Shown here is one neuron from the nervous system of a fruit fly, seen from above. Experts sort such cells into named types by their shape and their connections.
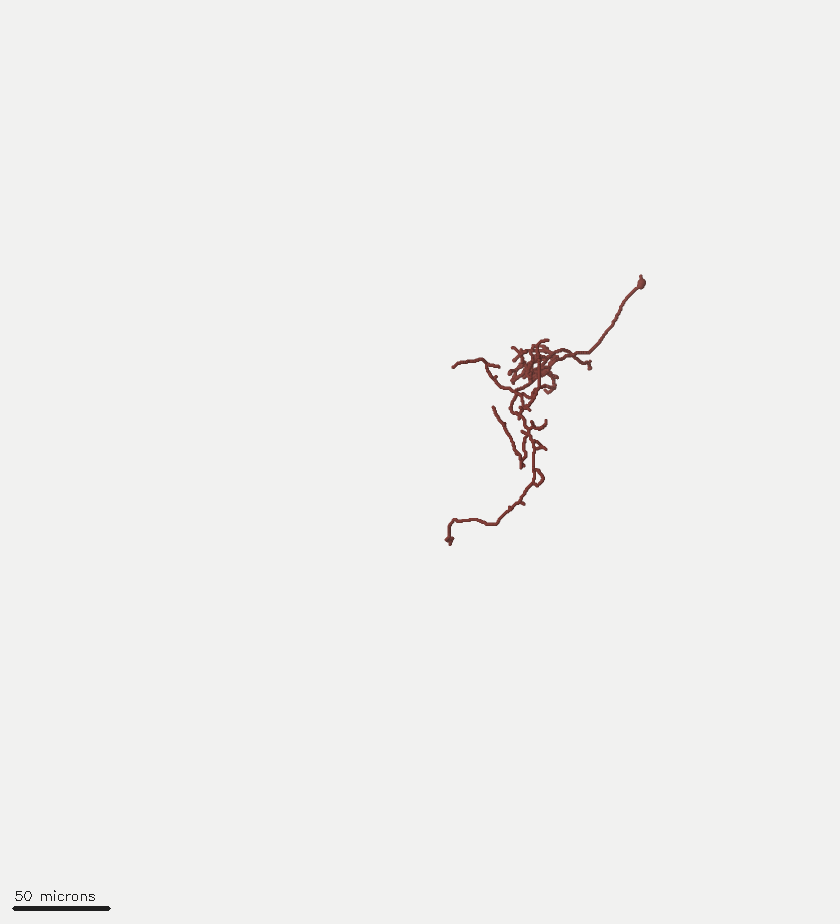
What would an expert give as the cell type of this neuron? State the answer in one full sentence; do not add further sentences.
This neuron is of the type ATL009.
